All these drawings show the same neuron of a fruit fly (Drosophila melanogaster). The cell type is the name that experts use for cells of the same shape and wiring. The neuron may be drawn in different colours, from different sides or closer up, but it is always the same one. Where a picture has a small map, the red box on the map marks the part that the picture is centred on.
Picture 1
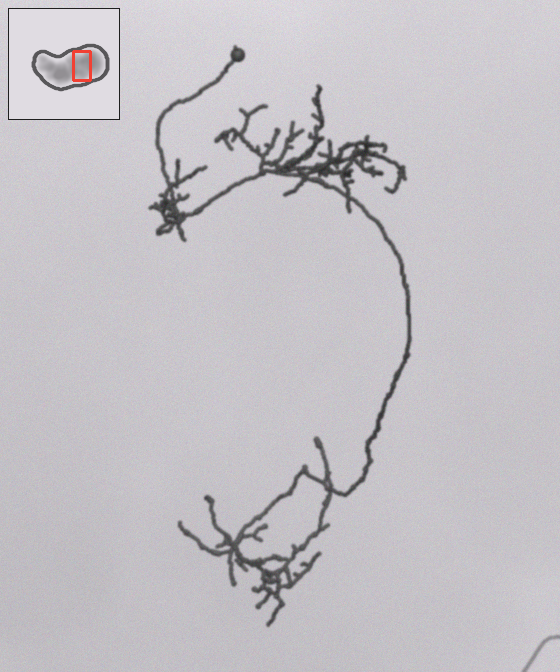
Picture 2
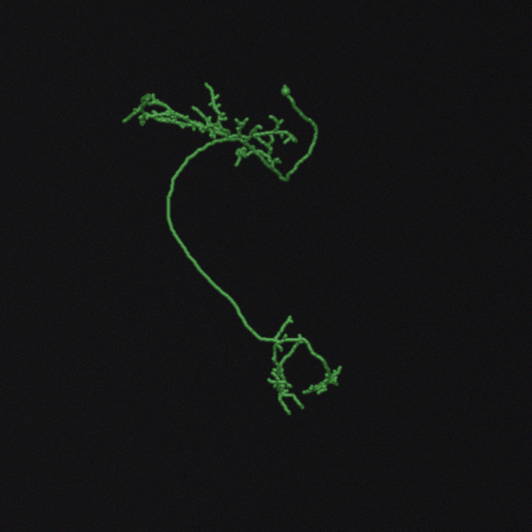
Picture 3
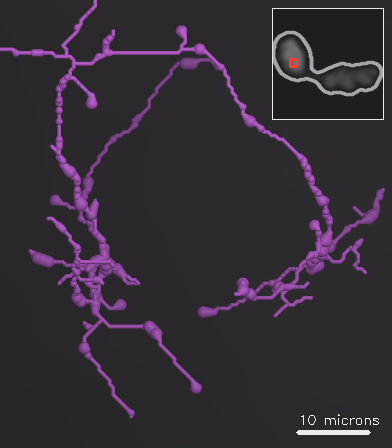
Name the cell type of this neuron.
SMP469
